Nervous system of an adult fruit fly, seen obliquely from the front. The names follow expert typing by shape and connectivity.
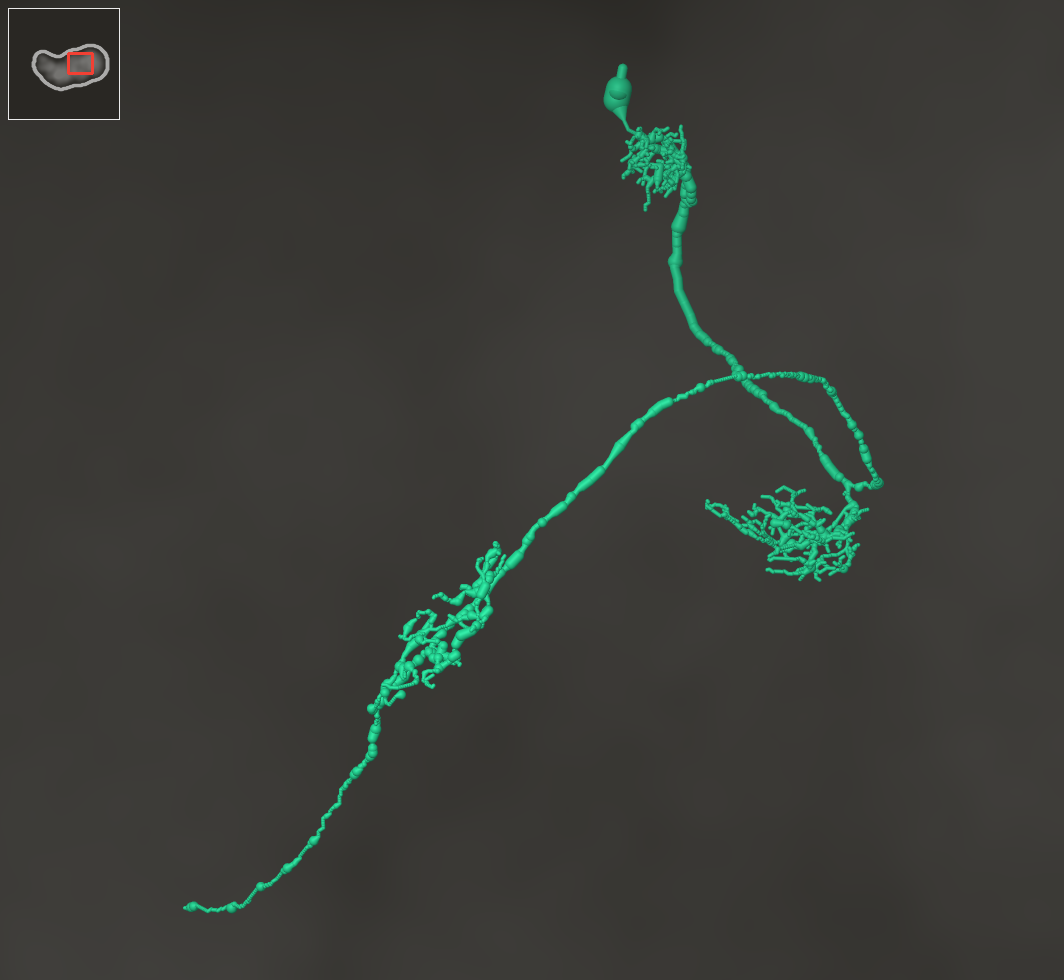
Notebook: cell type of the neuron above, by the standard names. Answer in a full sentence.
The cell type is PFL1.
